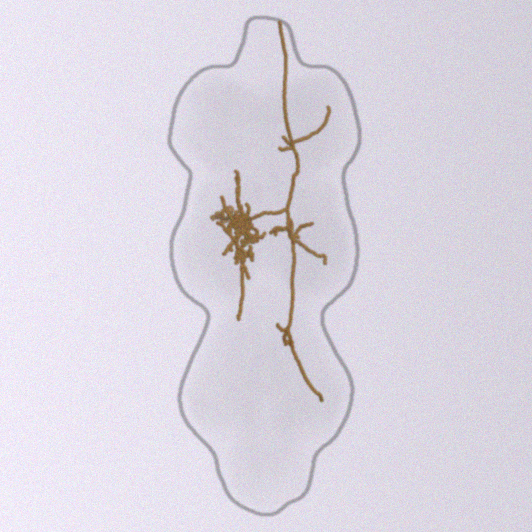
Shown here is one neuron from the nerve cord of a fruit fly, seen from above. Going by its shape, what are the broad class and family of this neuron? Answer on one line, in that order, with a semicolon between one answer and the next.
ascending neuron; hemilineage 07B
